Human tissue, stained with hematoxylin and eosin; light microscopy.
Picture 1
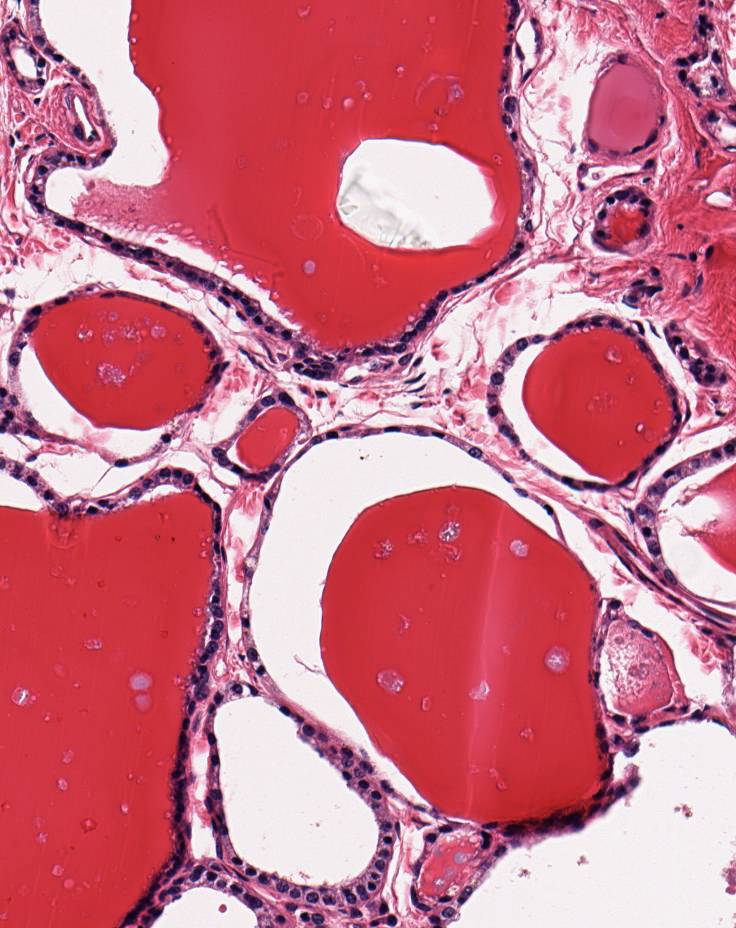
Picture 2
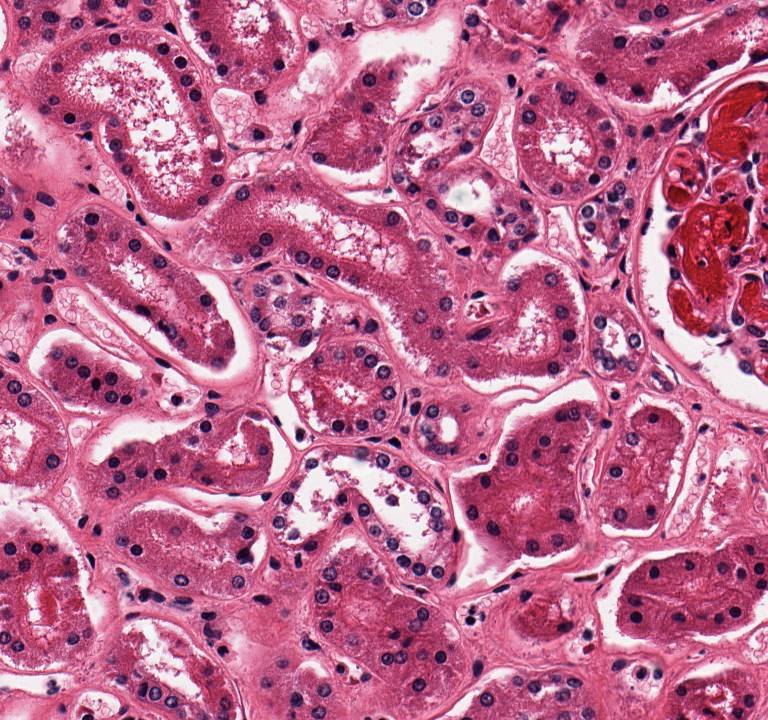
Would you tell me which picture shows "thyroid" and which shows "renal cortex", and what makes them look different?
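The thyroid is in picture 1; the renal cortex is in picture 2. Picture 1 consists of closed, rounded follicles of widely varying size. A single layer of flattened to low cuboidal cells lines each, their nuclei small, dark, round to oval and evenly spaced. Picture 2 consists of closely packed tubules cut in many planes, with thin strands of stroma between. Most are lined by cells with abundant deep pink granular cytoplasm and round, dark-staining nuclei. Pale, frothy, bubbly material lies in the lumens of the large pink tubules.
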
